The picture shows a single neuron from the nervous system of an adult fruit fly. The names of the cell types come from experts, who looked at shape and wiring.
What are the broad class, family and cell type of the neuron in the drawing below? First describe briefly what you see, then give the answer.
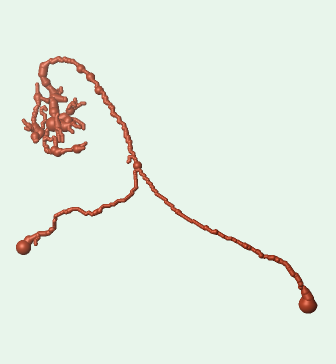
As drawn here it is about as wide as it is tall. This is a central-brain intrinsic neuron. The family is hemilineage AOTUv4_dorsal. The cell type is TuBu02.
